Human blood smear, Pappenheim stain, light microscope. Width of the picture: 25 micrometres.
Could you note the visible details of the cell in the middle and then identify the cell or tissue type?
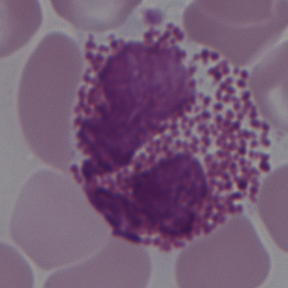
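Two lobes make up the nucleus: one at the upper left of the cell, the other lower, near the centre. Its chromatin is dense and dark purple. On the right, the granules spread out and pale cytoplasm shows between them. This is an eosinophil.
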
